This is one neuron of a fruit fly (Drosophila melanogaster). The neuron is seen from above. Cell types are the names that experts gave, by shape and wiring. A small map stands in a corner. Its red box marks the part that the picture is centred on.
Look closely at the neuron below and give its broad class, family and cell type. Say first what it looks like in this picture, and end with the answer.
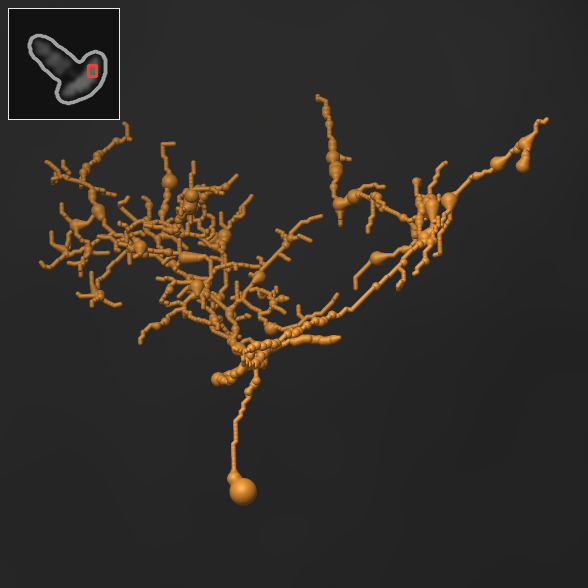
The cell body is at the bottom of the picture. The picture shows dozens of branch ends. Its broad class is visual projection neuron. Its family is MeVP. The cell type is MeVP10.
